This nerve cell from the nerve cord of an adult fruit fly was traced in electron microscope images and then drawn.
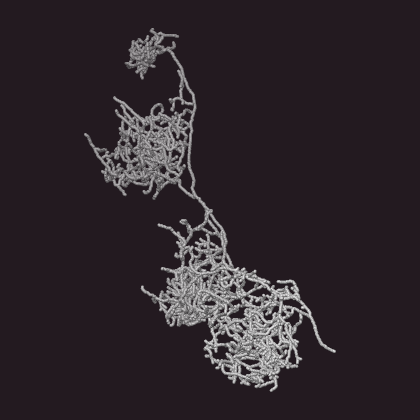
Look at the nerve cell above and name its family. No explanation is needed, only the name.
DNg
